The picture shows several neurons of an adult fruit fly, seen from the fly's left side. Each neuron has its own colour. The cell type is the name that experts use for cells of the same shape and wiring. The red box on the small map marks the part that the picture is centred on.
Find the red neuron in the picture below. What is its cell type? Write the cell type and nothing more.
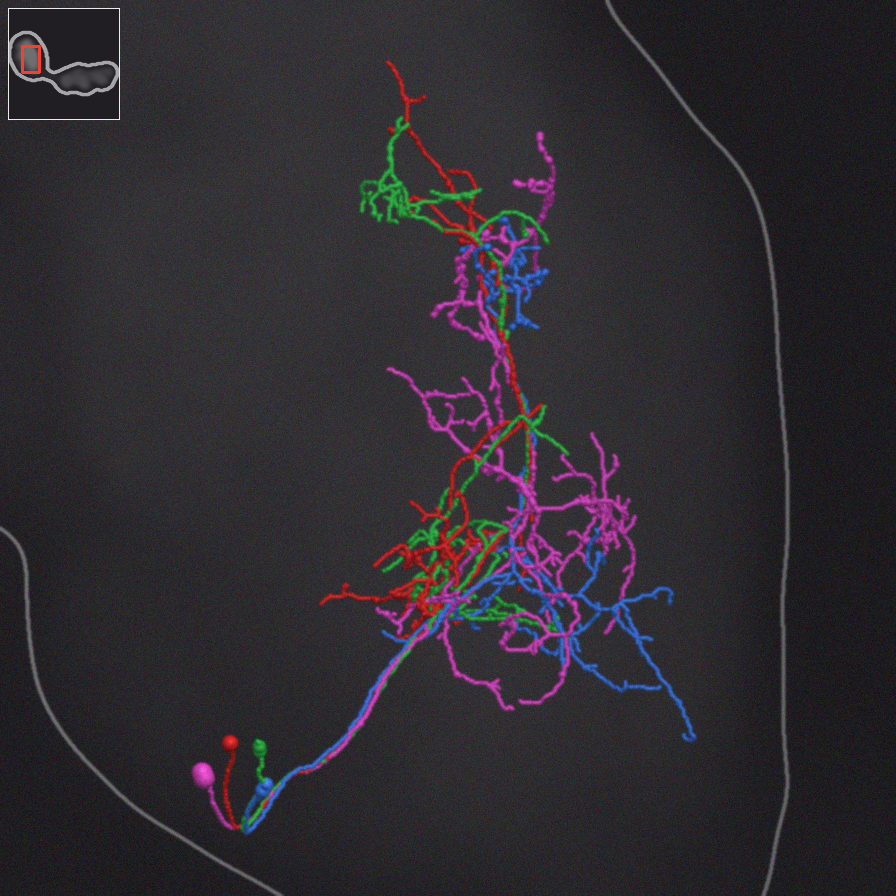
AMMC017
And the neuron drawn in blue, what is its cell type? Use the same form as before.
GNG662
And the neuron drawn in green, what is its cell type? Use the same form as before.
AMMC016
